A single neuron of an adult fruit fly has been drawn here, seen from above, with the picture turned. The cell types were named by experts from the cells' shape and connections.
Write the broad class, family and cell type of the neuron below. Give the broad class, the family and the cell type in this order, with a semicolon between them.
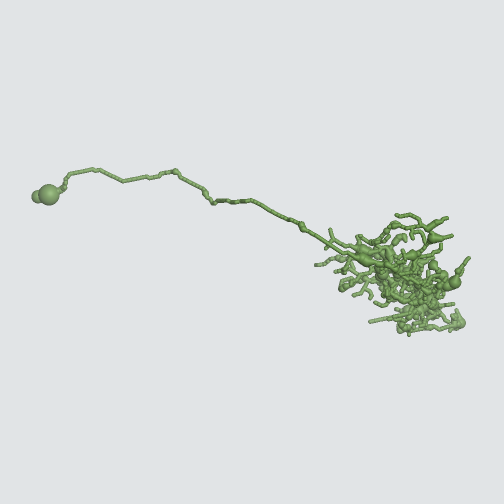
optic-lobe intrinsic neuron; LPi; LPi3a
